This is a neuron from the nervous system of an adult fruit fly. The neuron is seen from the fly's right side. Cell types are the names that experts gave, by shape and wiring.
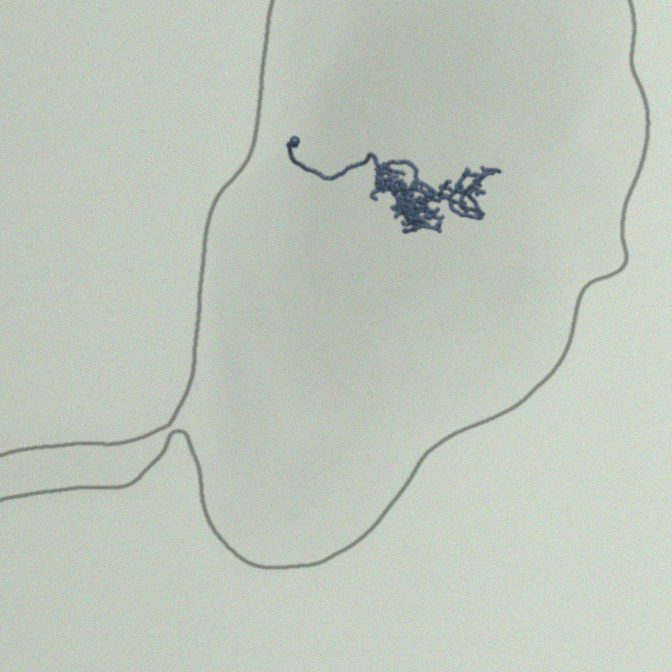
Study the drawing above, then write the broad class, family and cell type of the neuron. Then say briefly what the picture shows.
Its broad class is central-brain intrinsic neuron. Its family is hemilineage VLPp&l1_anterior. It is of cell type CB3528. The cell body can be seen at the top of the picture. In this view it is wider than it is tall.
